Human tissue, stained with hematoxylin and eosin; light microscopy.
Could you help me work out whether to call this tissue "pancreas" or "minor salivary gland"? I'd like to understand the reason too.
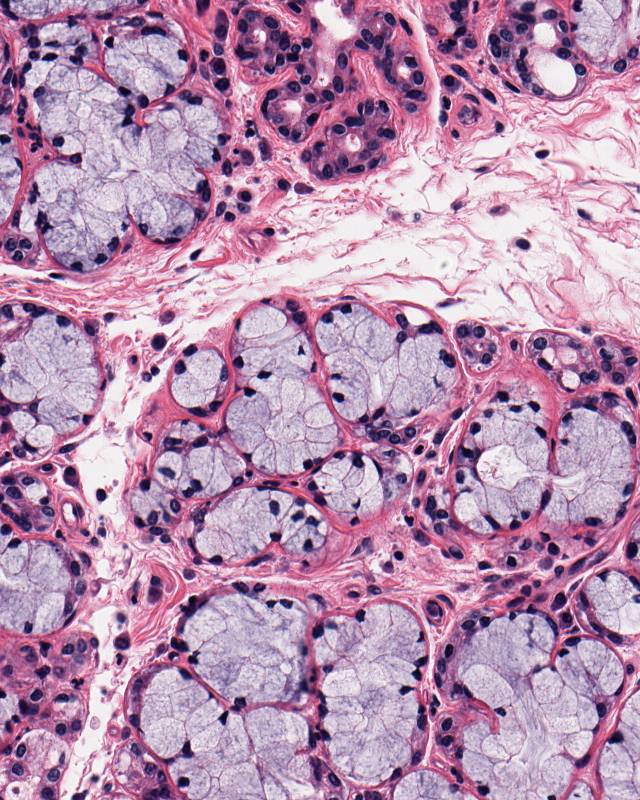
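Answer: minor salivary gland. Most of the field is filled by closely packed, rounded mucous acini in lobules, with dark nuclei flattened against the outer edge of each acinus.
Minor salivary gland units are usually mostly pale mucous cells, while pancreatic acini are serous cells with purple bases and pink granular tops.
These mucous acini side with minor salivary gland.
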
